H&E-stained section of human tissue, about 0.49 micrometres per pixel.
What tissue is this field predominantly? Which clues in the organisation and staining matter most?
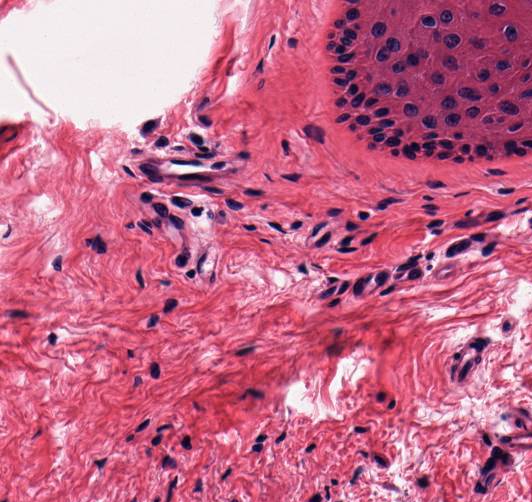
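Dermis is the main tissue here. Wavy pink collagen fibres fill most of the field, below and to the left of a rounded mass of stratified epithelium with a smooth outer border in the upper right corner. Scattered elongated, spindle-shaped dark nuclei lie along the fibres.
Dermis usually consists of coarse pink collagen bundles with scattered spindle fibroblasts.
In the lower half, small irregular white clefts separate the collagen fibres.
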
